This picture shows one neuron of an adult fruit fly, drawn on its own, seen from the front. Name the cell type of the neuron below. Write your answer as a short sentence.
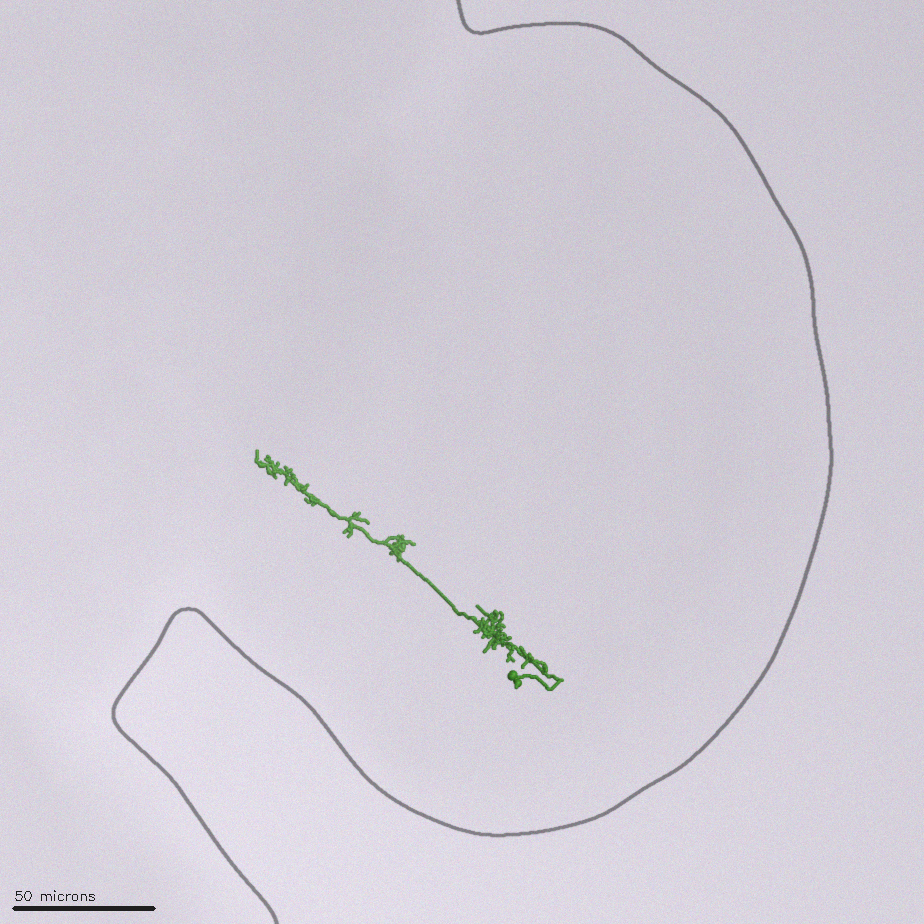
The cell type is TmY5a.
